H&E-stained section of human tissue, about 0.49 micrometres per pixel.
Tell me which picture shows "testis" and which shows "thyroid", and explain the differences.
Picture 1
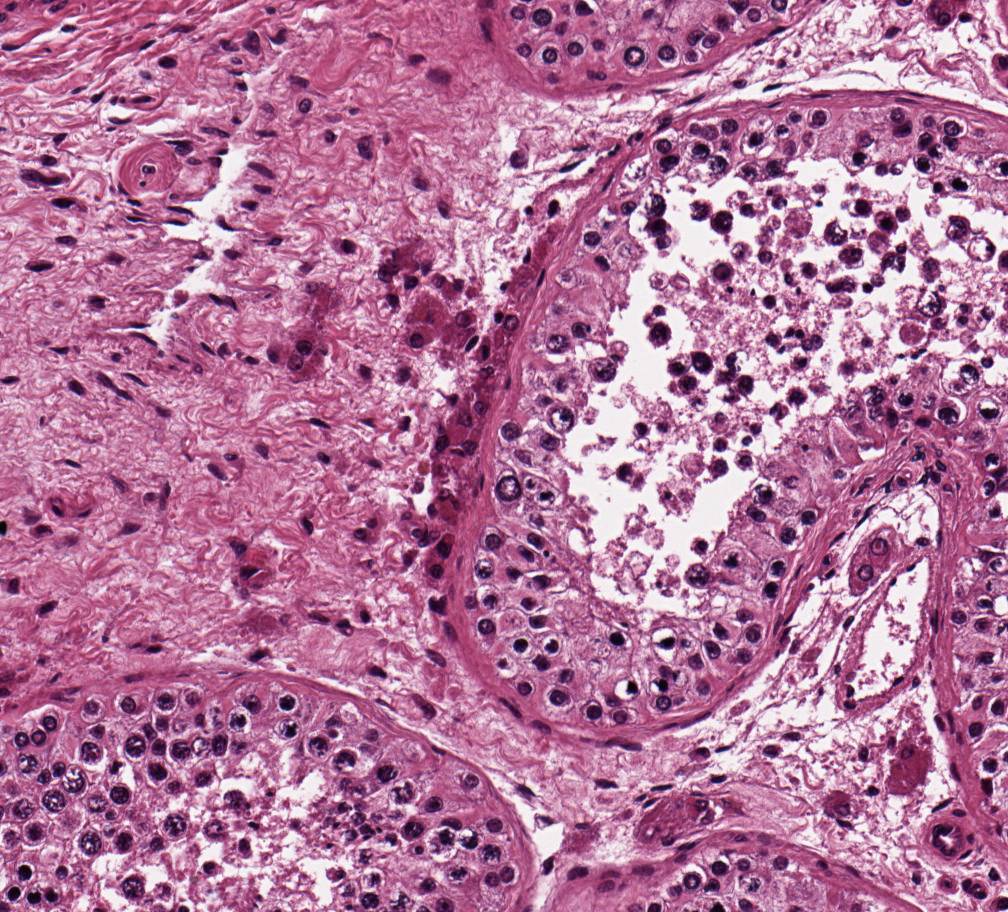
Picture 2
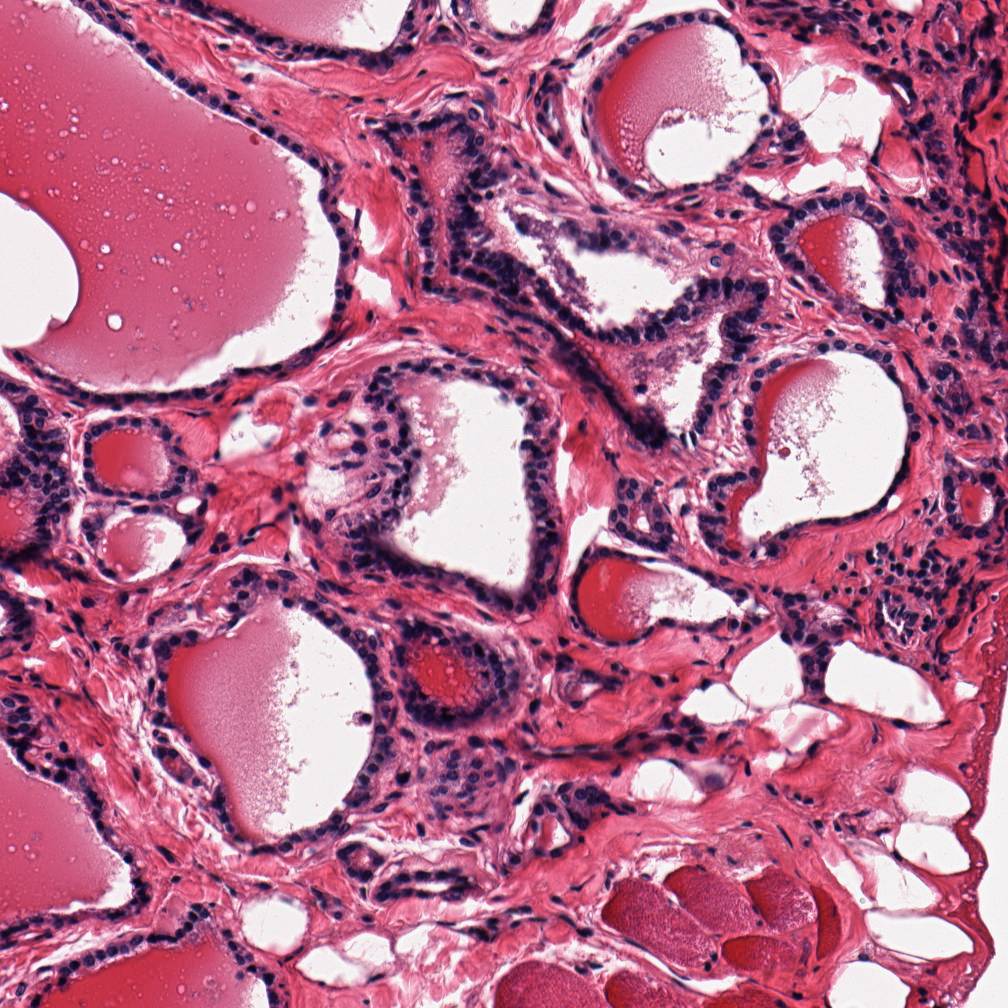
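Which is which: testis in picture 1, thyroid in picture 2. As to units, picture 1 has rounded tubules cut across at the right side, top edge and bottom, with a broad band of stroma filling the left, while picture 2 is filled with rounded and irregular spaces of widely varying size set in stroma. As to lining, picture 1 has several layers of cells with round nuclei, and picture 2 a single layer of flattened to cuboidal cells with small dark nuclei.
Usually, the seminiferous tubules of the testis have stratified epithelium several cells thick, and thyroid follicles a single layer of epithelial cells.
As to contents, most spaces in picture 2 hold homogeneous pink material, often pulled away from part of the lining to leave white clear gaps; the largest lies at the upper left.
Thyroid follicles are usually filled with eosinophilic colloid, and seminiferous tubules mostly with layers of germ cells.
As to walls, each tubule in picture 1 is bounded by a thin pink wall containing flattened spindle nuclei.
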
